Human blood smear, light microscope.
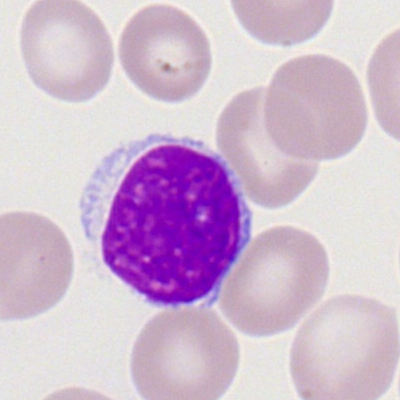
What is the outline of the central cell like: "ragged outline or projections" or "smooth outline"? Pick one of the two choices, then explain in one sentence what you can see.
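Ragged outline or projections. The cell outline is roughly round, with a slightly ragged edge on the left.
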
